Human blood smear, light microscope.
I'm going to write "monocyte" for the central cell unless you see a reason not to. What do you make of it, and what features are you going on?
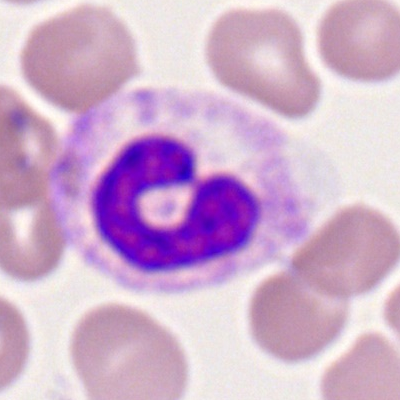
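The name monocyte does not fit: the cell is a band neutrophil. Its chromatin is dark purple and coarsely clumped.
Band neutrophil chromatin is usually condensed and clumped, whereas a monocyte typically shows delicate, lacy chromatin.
The cytoplasm is pale pinkish-lilac, with fine lilac granules scattered through it.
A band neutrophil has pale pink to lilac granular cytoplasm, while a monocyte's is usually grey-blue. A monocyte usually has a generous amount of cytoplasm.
The abundant cytoplasm would suit both names. The nucleus is a curved band bent into a horseshoe whose ends nearly meet.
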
